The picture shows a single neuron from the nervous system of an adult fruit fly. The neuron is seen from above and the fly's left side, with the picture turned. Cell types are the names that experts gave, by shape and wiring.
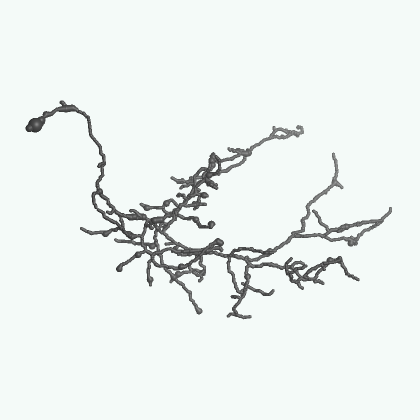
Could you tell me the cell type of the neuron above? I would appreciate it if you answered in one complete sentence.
This neuron is assigned to the cell type SLP288.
